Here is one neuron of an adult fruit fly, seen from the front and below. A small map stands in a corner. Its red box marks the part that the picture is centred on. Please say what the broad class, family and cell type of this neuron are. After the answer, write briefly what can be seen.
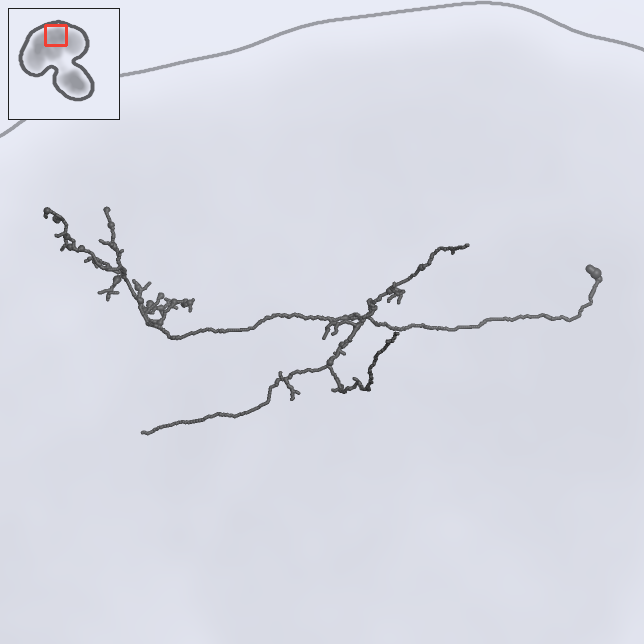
Its broad class is central-brain intrinsic neuron. Its family is hemilineage CLp2. It is of cell type SMP267. Its cell body lies on the right of the picture. Dozens of branch ends can be seen.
